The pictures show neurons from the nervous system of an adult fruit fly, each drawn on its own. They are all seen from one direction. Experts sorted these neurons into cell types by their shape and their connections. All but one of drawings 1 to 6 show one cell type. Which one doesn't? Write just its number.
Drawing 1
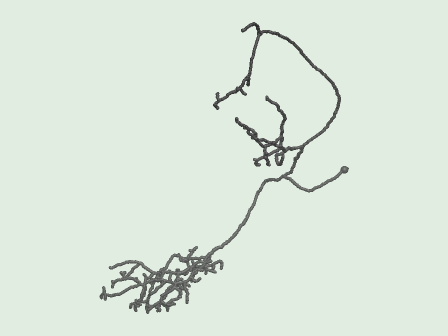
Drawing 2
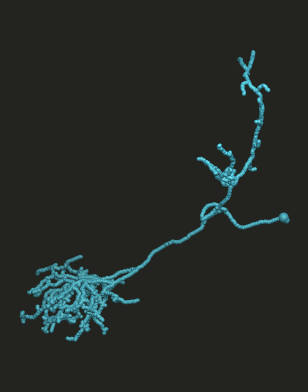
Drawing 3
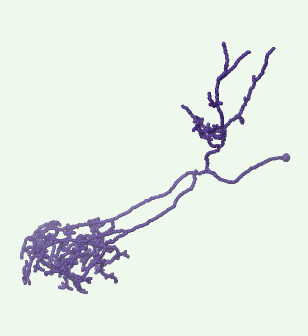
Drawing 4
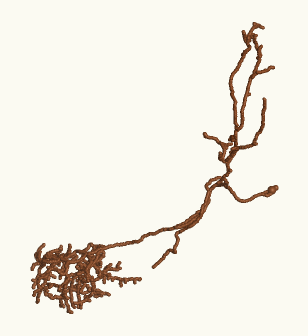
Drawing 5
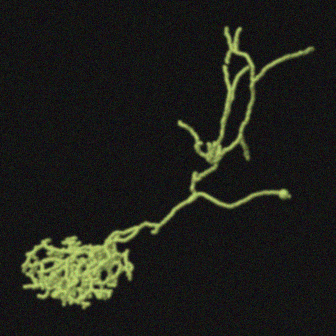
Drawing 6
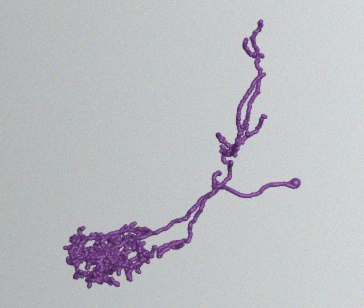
1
